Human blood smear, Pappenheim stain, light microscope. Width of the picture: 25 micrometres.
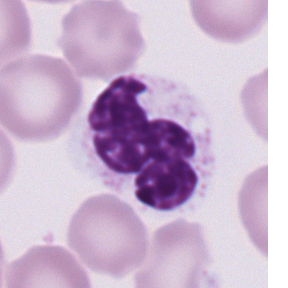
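Segmented neutrophil in a stained peripheral blood smear. The chromatin is dark purple and coarsely clumped. The cytoplasm is pale and almost colourless, forming a wider rim on the right side than on the left. Small pink-violet granules are scattered through it.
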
